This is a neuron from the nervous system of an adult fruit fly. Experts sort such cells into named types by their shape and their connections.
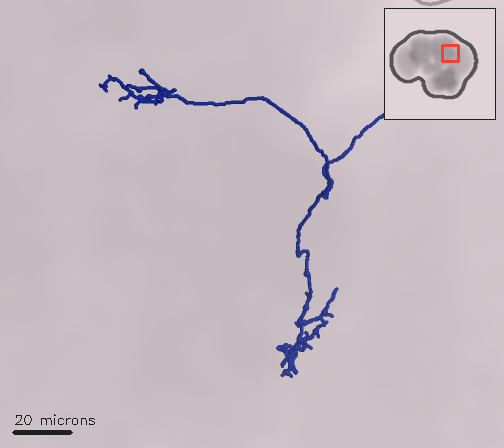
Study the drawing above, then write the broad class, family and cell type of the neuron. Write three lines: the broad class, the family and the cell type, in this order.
visual projection neuron
hemilineage VPNd2
LC10e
